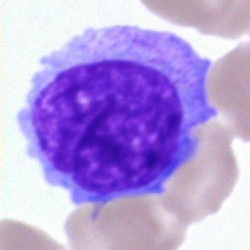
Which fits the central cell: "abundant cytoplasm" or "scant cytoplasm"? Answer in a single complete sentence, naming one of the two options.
Its nucleus occupies most of the cell.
